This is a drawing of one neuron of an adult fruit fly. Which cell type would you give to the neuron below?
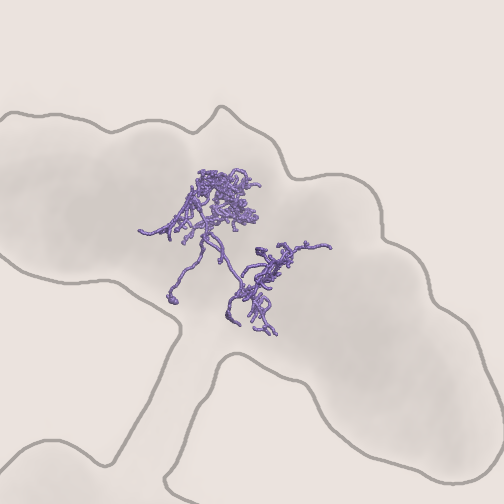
LAL182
